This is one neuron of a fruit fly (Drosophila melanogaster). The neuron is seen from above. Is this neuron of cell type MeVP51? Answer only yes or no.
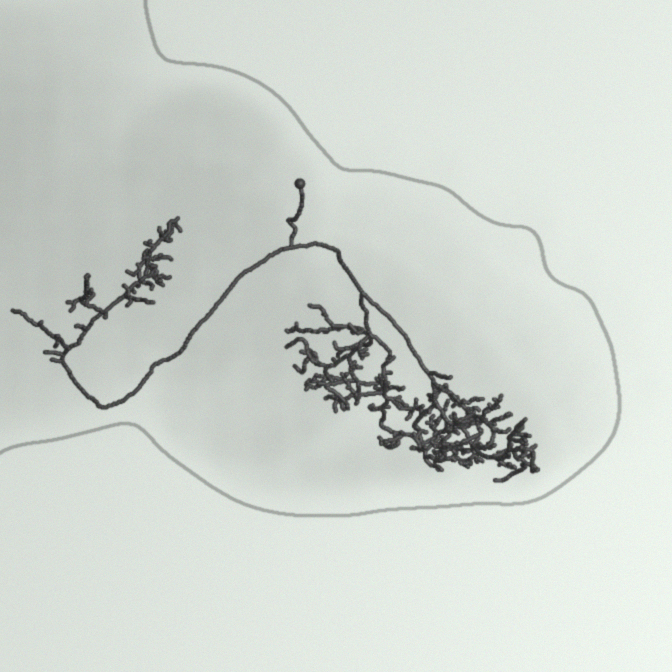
no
